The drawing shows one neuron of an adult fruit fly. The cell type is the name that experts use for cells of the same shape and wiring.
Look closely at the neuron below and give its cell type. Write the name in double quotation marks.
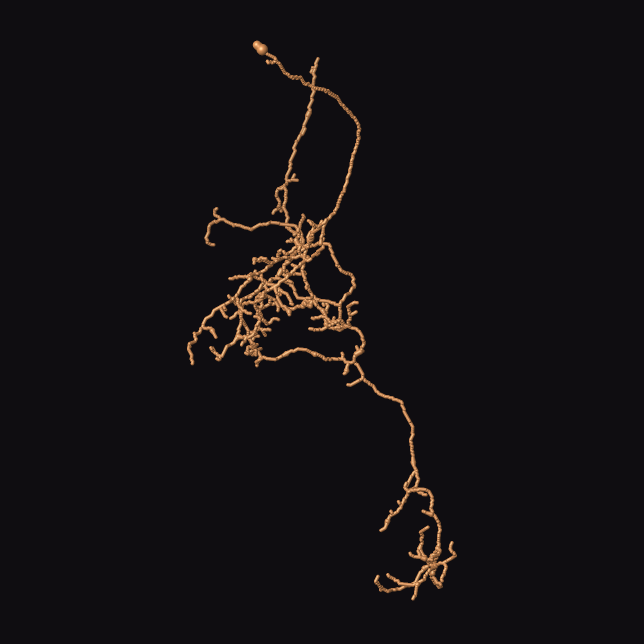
"CB3873"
